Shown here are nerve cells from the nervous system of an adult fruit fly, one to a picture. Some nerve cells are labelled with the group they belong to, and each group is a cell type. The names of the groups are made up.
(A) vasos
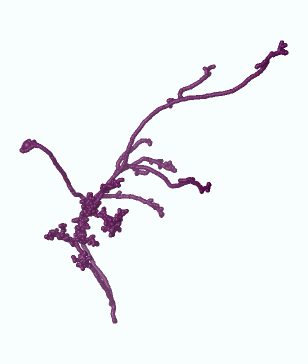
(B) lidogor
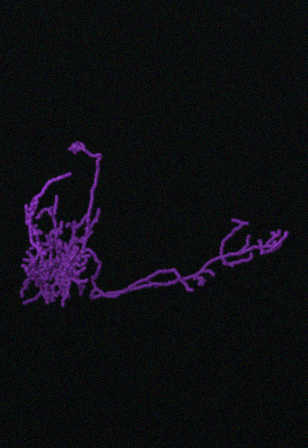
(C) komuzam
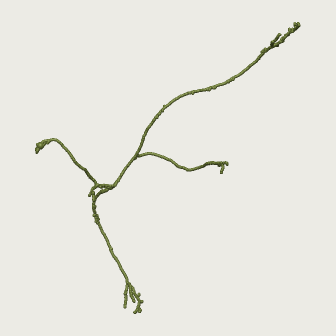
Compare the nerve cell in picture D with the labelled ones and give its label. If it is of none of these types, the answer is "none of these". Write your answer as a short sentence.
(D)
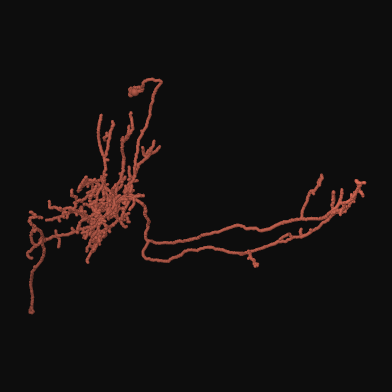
It belongs to lidogor.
